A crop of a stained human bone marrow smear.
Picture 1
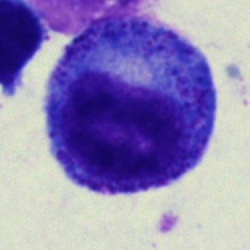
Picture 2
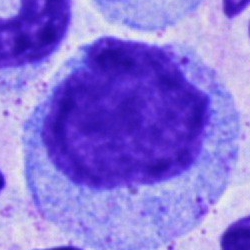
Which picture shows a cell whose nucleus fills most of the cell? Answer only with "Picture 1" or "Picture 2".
Picture 2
